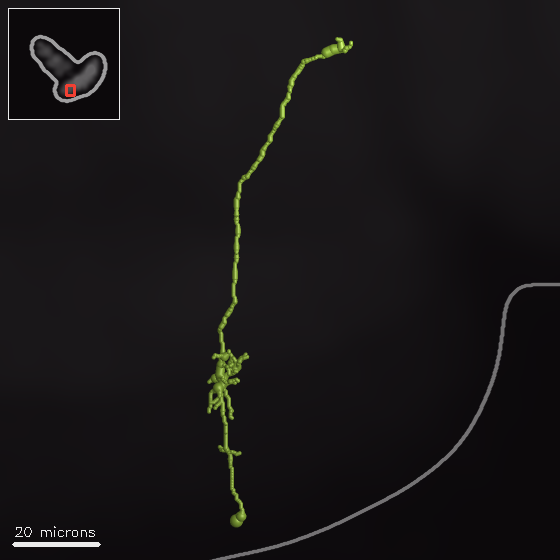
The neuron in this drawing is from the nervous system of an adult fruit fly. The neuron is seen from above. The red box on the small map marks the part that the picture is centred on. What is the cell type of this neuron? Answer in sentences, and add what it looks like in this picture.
Its cell type is Tm9. This is an optic-lobe intrinsic neuron. The cell body is at the bottom of the picture. By the scale bar it is about 110 microns tall in this view.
